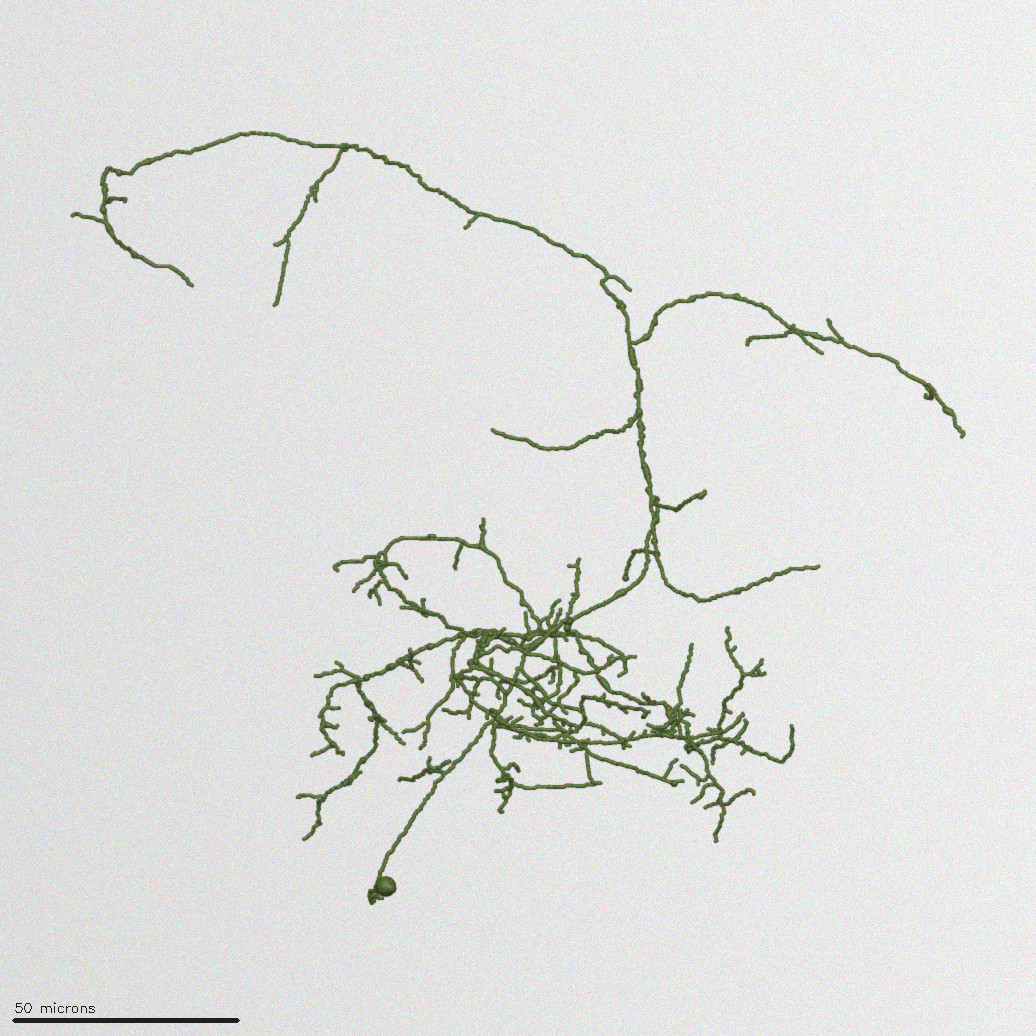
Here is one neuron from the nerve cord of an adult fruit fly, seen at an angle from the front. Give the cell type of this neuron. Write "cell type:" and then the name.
cell type: IN08B068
